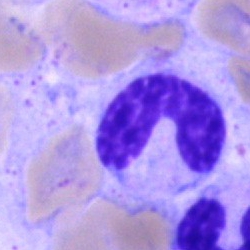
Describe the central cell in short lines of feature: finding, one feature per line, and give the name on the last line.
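Nuclear shape: horseshoe with a deep notch
Notch: opens downward
Cytoplasm colour: pale lilac, not deep blue
Granules: sparse, fine, pink, scattered through the cytoplasm
Name: band neutrophil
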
